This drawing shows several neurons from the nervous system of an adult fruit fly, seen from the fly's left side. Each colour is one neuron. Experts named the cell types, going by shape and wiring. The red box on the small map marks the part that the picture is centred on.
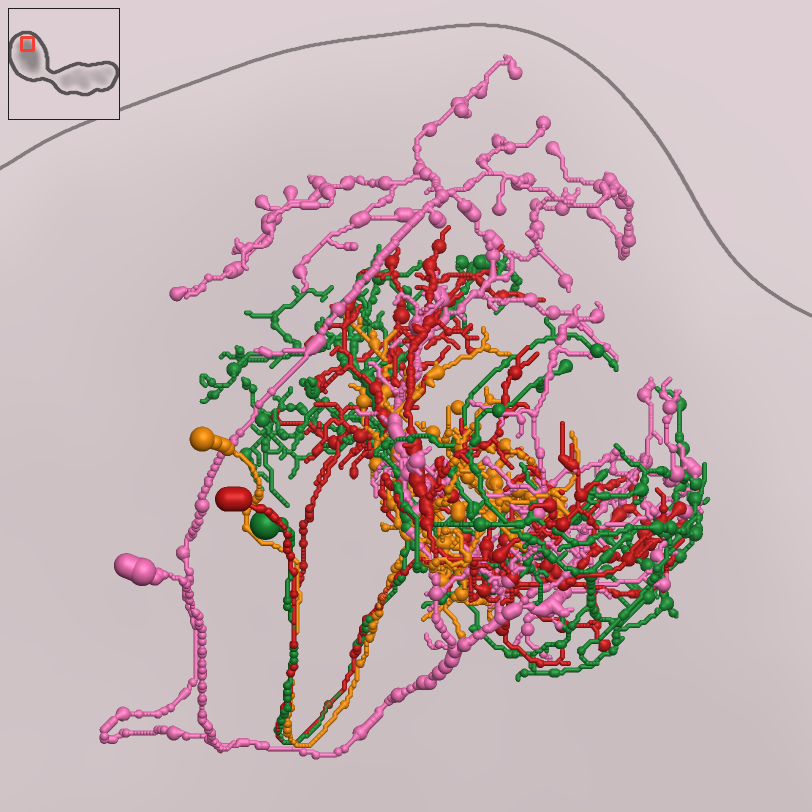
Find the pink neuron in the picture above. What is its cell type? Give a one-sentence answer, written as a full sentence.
As a matter of cell type, the neuron is LHAV3e3_b.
